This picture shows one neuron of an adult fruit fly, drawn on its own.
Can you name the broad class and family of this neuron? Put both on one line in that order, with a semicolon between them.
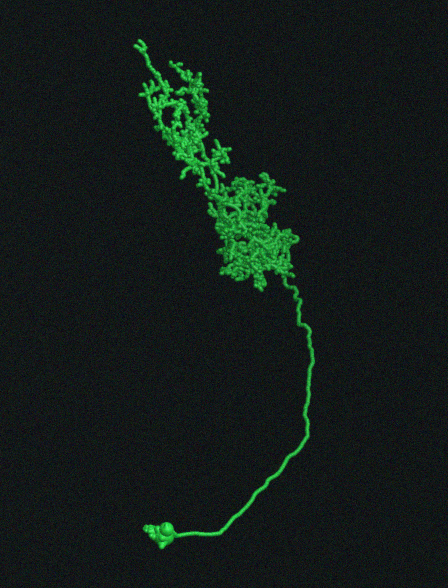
optic-lobe intrinsic neuron; Li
